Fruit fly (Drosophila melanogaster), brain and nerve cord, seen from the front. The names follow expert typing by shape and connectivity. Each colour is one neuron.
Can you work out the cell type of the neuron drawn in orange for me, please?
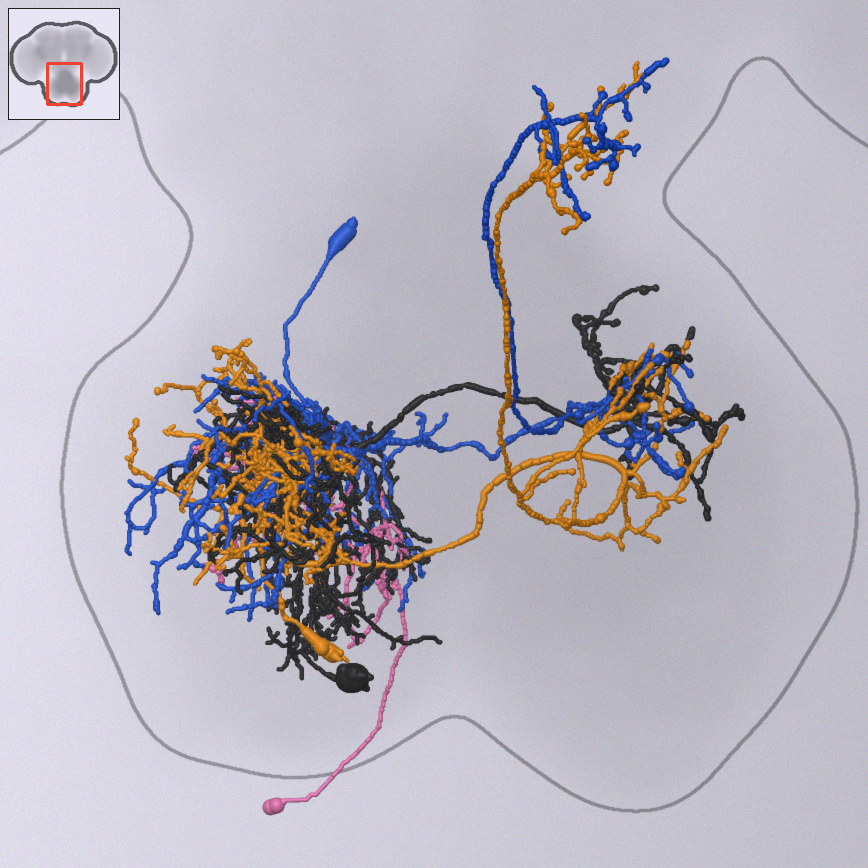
AN12B008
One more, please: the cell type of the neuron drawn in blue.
AN23B004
